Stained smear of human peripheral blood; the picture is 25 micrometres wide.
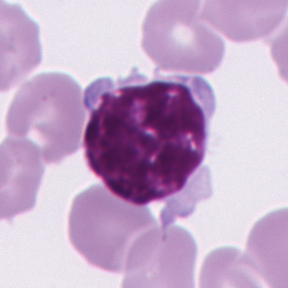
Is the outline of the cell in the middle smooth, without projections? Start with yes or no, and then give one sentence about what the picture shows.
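No. The upper edge of the cell is ragged with small pale projections.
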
